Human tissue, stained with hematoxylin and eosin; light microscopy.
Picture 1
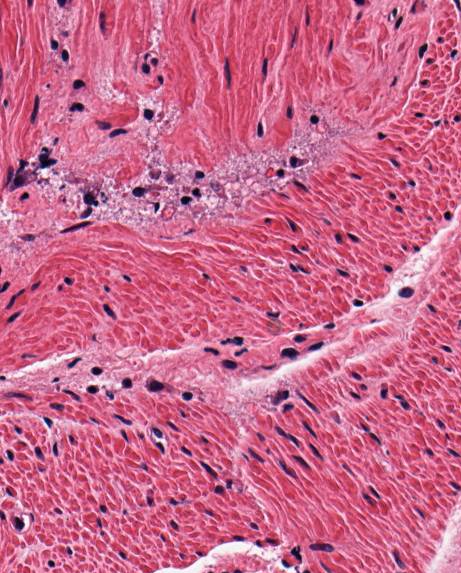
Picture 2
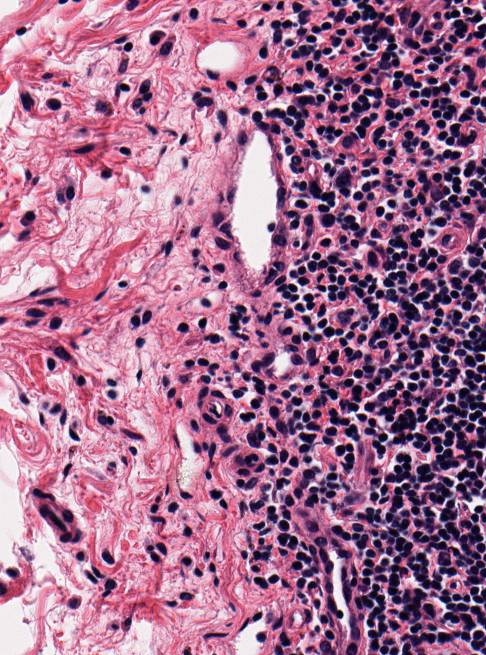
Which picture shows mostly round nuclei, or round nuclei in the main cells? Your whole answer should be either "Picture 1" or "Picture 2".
Picture 2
